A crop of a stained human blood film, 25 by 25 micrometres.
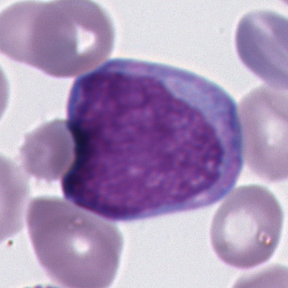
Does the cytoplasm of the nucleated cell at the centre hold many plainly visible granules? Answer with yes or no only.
No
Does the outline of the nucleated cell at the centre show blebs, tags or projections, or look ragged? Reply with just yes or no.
No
